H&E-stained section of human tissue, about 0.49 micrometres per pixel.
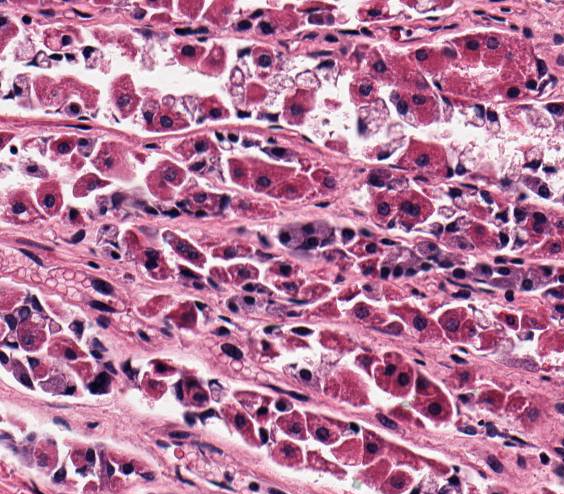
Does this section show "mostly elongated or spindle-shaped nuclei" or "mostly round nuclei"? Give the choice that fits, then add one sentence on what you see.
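Mostly round nuclei. The nuclei of these cells are round and mostly centrally placed.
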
